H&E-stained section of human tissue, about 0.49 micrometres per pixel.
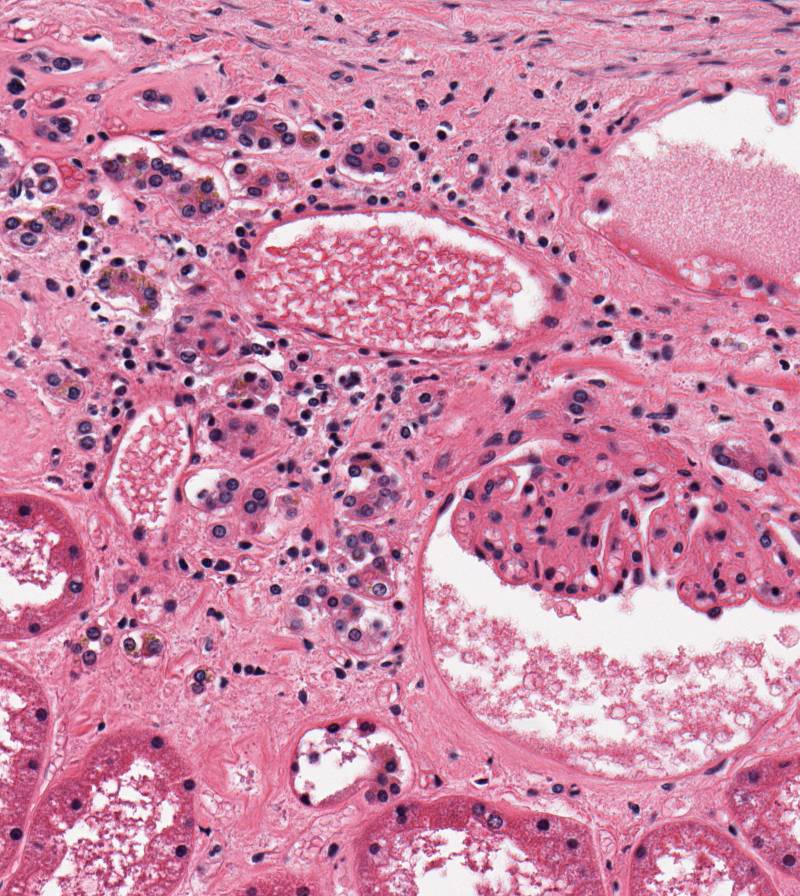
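Renal cortex. Upper left: small tubules whose epithelial cells carry golden-brown granular cytoplasmic pigment. Left and centre: many small dark round lymphocyte nuclei scattered through the stroma. Bottom edge: tubules lined by cells with deep pink granular cytoplasm and round nuclei. Top edge: stroma of wavy pink collagen fibres, with elongated nuclei running roughly horizontally.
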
